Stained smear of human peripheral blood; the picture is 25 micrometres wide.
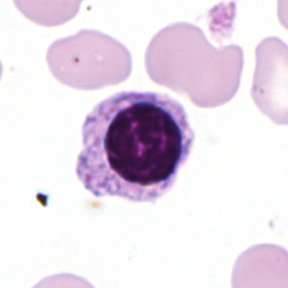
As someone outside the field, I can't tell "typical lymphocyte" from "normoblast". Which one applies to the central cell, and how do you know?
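I'd call this a normoblast rather than a typical lymphocyte. What settles it for me is the nucleus: its chromatin is dense and dark purple, broken only by a few paler streaks, and its outline is round.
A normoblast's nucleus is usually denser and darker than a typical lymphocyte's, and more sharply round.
The nucleus is about 7 micrometres across and fills about 50% of the cell's area. It sits off-centre toward the right, so a wider band of cytoplasm is left on the left. The cell itself is about 11 by 9 micrometres, and its outline is irregular and slightly wavy rather than smoothly round. As for the cytoplasm, it looks pale lilac-blue and mottled.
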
